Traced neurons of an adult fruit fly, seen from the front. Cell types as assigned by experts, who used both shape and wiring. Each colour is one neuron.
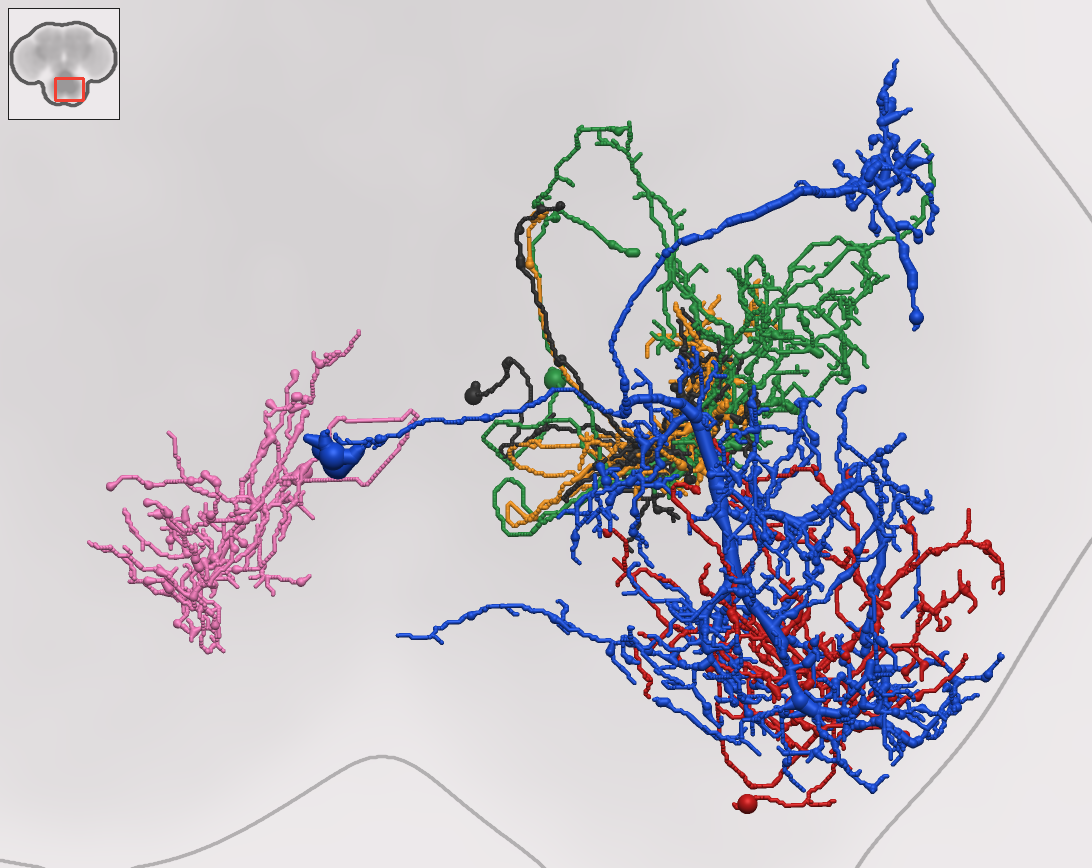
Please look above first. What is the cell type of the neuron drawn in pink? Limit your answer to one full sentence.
The type of this neuron is the cell type IN01B042.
